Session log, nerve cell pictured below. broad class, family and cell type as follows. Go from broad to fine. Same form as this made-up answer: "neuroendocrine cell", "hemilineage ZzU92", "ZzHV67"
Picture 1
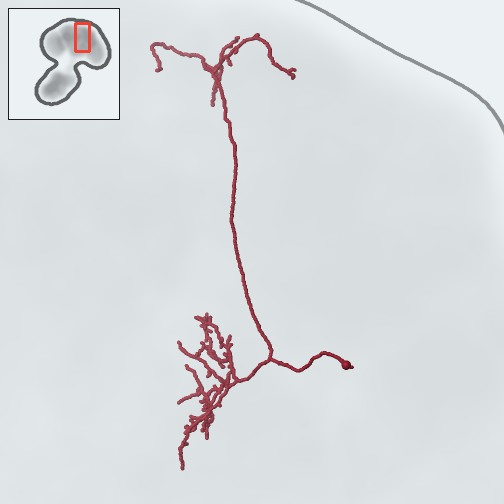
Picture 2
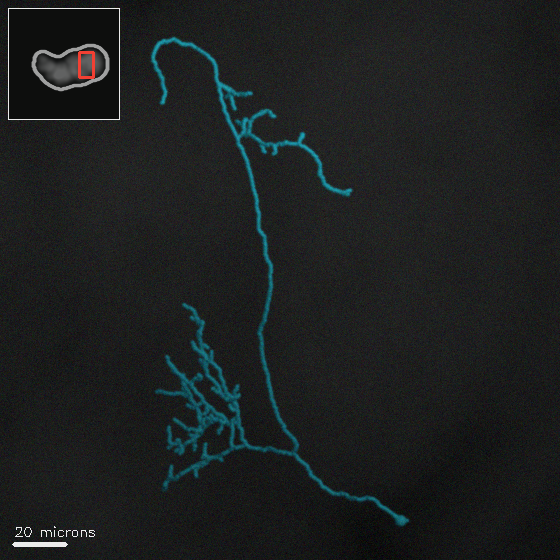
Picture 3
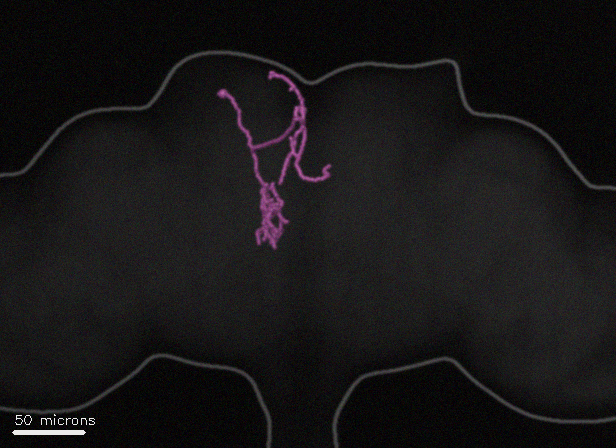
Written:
"central-brain intrinsic neuron", "hemilineage FLAa2", "CB4081"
